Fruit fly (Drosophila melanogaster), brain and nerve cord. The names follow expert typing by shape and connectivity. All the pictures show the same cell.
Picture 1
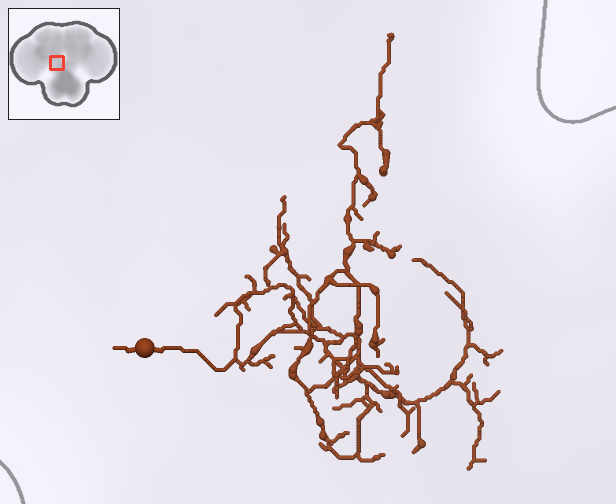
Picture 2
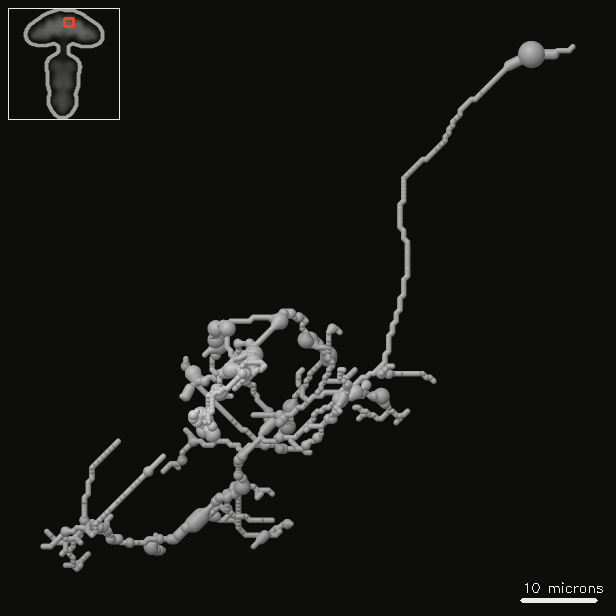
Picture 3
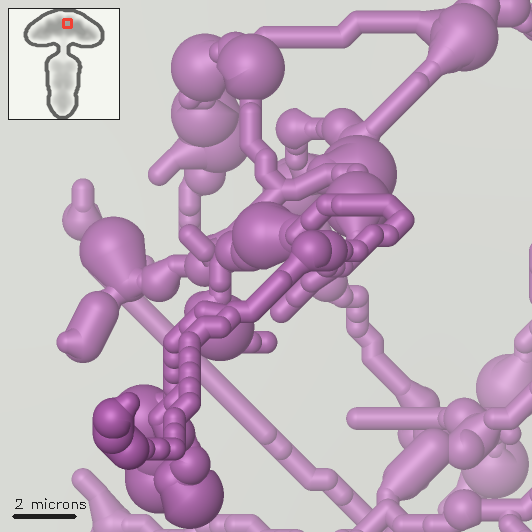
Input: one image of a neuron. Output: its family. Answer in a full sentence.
The family is hemilineage TRdl_b.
